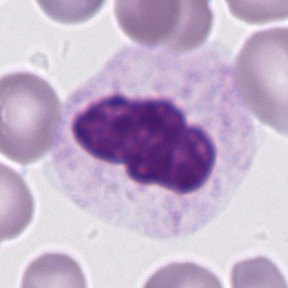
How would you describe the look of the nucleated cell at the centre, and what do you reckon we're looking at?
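Step one is the outline, roughly round with a smooth edge. Step two is the nucleus, elongated and running from the left towards the lower right. Its edge carries shallow notches that divide it into lobes. Last comes the cytoplasm, abundant and very pale lilac-grey. It is a segmented neutrophil.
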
